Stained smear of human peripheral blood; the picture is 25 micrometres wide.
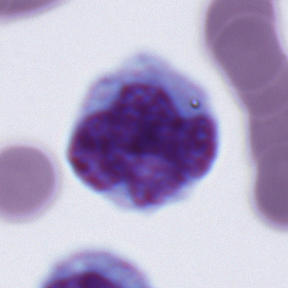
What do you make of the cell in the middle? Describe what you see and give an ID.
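The nucleus has an irregular outline, and several notches give it a lobed look. Its chromatin is clumped into coarse dark purple patches with paler spaces in between. At about 13 by 11 micrometres, the nucleus fills about 70% of a cell about 13 micrometres across. The cytoplasm is pale blue, with its widest band above the nucleus. So that's a monocyte.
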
